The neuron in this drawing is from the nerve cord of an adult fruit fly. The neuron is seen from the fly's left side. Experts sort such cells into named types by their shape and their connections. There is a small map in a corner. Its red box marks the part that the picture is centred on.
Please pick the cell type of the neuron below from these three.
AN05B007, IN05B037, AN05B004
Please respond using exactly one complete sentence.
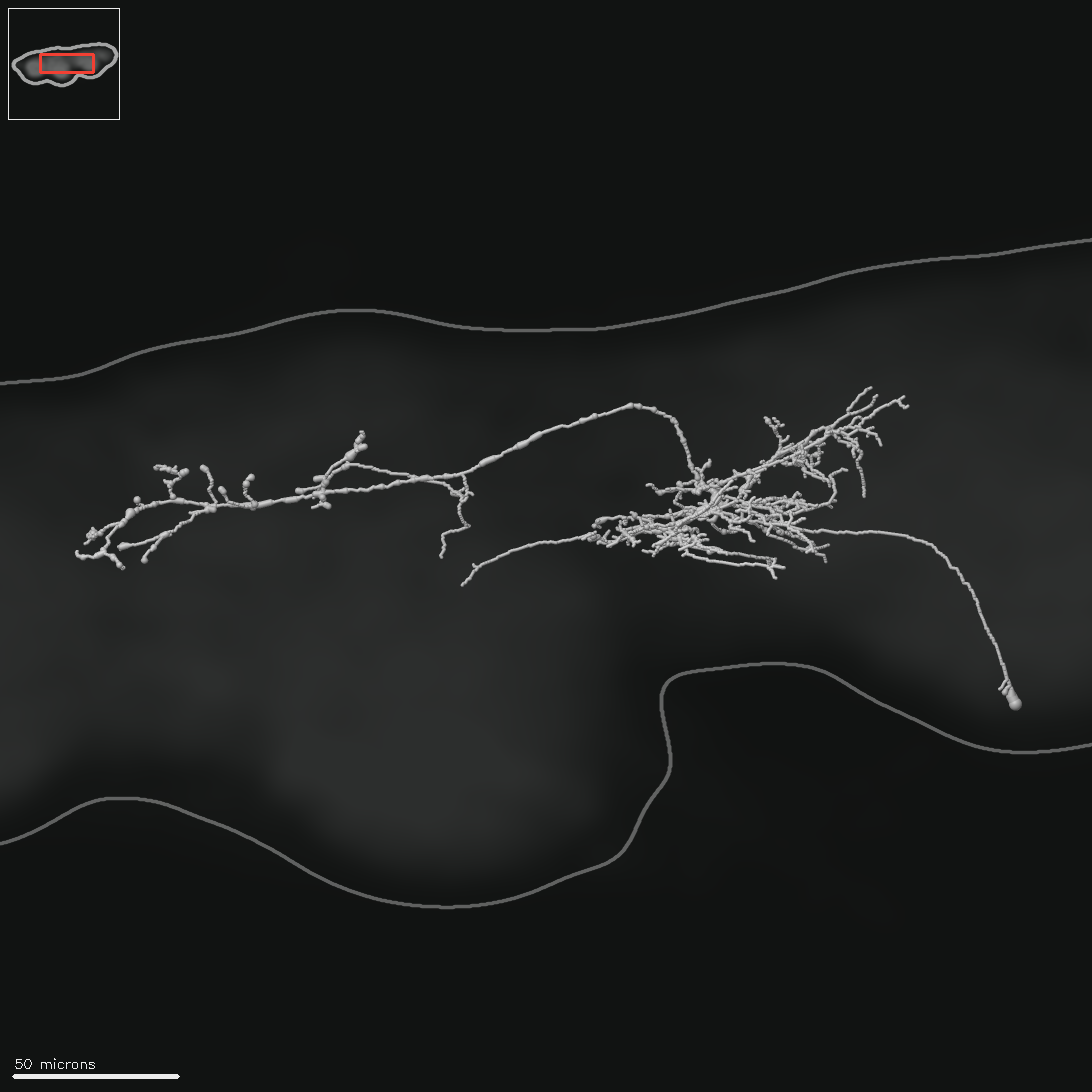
The cell type that this neuron has is IN05B037.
